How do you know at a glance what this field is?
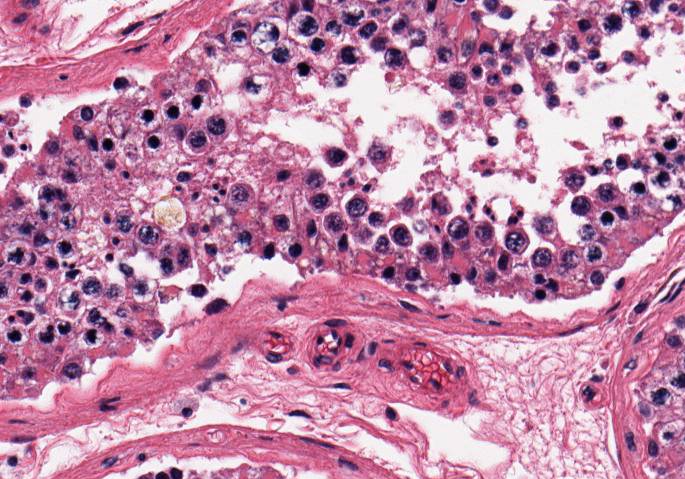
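Answer: seminiferous tubule. The unit is filled by many layers of rounded cells, not a single layer.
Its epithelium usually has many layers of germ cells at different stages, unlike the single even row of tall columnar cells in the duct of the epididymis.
Large round cells with coarse, clumped dark chromatin lie scattered through these layers.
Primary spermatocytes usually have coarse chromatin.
Below, a band of pink fibrous tissue with flattened, elongated nuclei bounds the unit.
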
